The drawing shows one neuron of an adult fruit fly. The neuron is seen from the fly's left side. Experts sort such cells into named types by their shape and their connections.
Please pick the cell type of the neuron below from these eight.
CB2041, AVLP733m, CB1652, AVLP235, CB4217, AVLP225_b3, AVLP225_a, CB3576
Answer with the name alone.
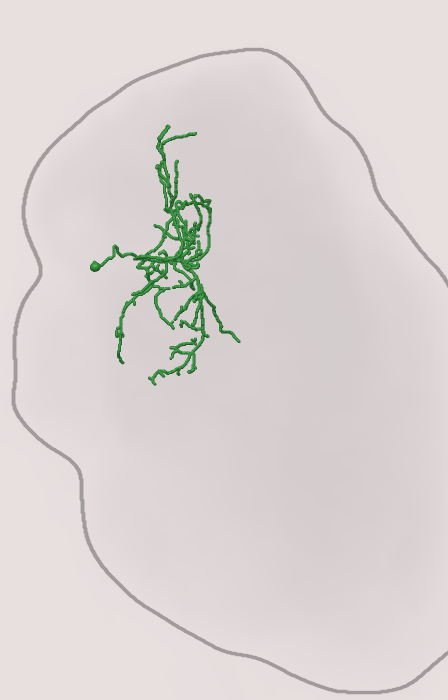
AVLP225_a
